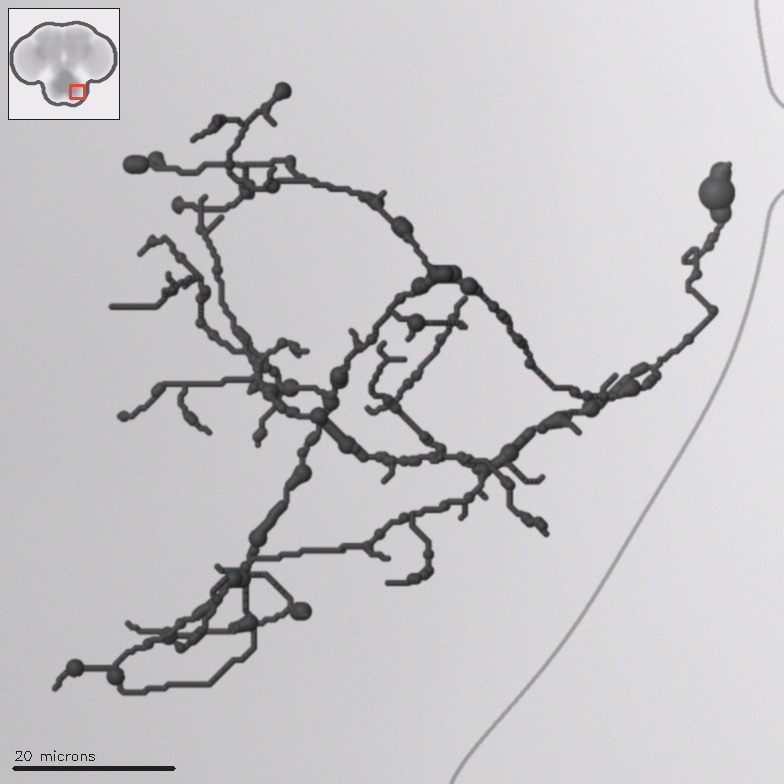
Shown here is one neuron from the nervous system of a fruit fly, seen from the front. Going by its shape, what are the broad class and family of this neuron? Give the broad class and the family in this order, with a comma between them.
nerve-cord intrinsic neuron, hemilineage 20A.22A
